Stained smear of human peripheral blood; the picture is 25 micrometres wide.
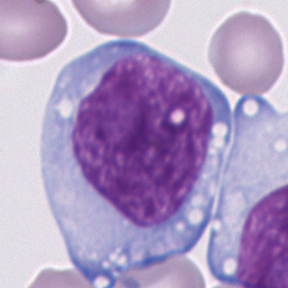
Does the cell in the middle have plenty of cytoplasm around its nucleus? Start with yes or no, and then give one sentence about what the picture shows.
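Yes. The cytoplasm is abundant and pale grey-blue.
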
